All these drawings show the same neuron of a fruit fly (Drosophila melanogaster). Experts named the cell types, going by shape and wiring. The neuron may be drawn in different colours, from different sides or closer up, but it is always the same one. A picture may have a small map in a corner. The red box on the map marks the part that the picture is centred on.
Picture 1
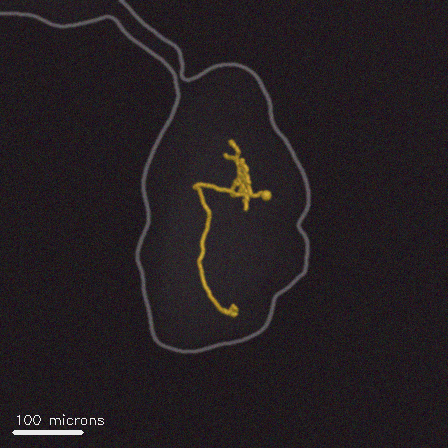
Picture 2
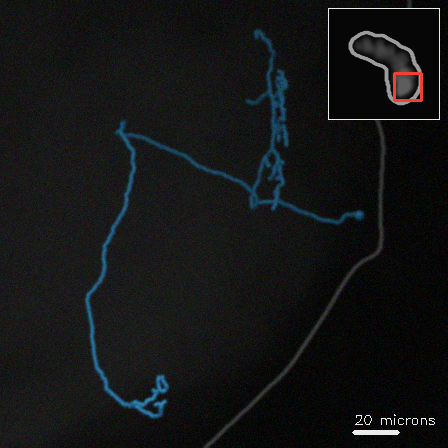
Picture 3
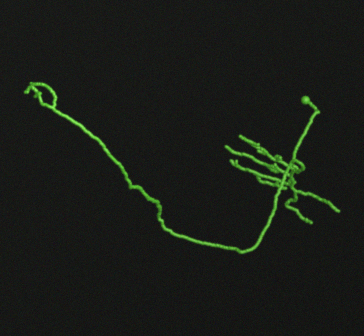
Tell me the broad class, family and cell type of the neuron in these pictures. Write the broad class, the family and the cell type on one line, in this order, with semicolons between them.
visual projection neuron; MeTu; MeTu4d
